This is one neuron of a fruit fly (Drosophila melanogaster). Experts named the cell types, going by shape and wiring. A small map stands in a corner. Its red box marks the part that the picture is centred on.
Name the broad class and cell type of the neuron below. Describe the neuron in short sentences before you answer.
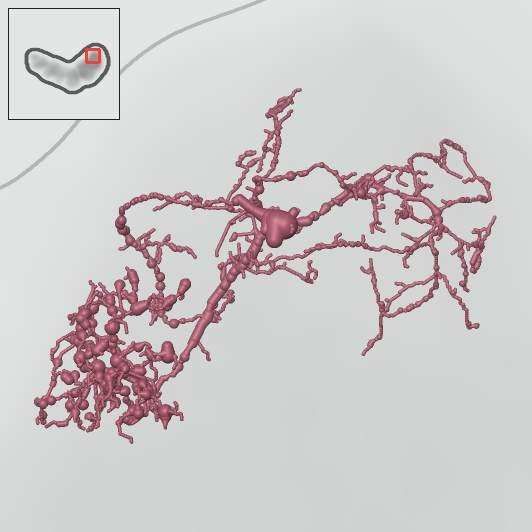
Its cell body lies in the middle of the picture. As drawn here it is wider than it is tall. Its broad class is central-brain intrinsic neuron. The cell type is SMP335.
